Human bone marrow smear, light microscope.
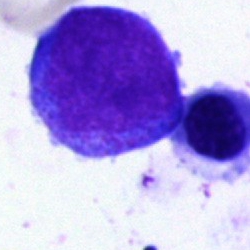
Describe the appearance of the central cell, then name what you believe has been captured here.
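See how the outline is roughly round but has a few blunt corners? The border isn't perfectly smooth either; there are small bumps along it. The chromatin is finely granular and spread evenly, with no coarse dark clumps. I can't make out any distinct granules in the cytoplasm. So that one's a blast.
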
